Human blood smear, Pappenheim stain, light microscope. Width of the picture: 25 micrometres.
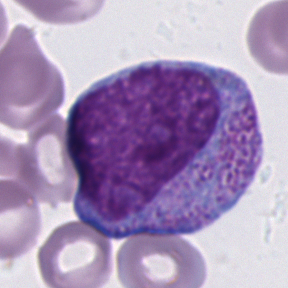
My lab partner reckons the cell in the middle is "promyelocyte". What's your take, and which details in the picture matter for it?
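Let's go feature by feature, starting with the outline, which is smooth and broadly oval. Next, the cytoplasm is blue, deepest at the cell's outer edge.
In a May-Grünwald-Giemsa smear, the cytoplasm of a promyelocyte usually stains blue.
So that blue colour sides with promyelocyte. Now see where the cytoplasm sits: it forms a broad crescent on the right side of the nucleus and holds many fine purple-red granules.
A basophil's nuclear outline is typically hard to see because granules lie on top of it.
Here the cytoplasm, granules included, lies as a crescent beside the nucleus, and that sets this cell apart from a basophil. Red cells rest against the cell's left and lower edges. Taking it all together, promyelocyte fits this cell well.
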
